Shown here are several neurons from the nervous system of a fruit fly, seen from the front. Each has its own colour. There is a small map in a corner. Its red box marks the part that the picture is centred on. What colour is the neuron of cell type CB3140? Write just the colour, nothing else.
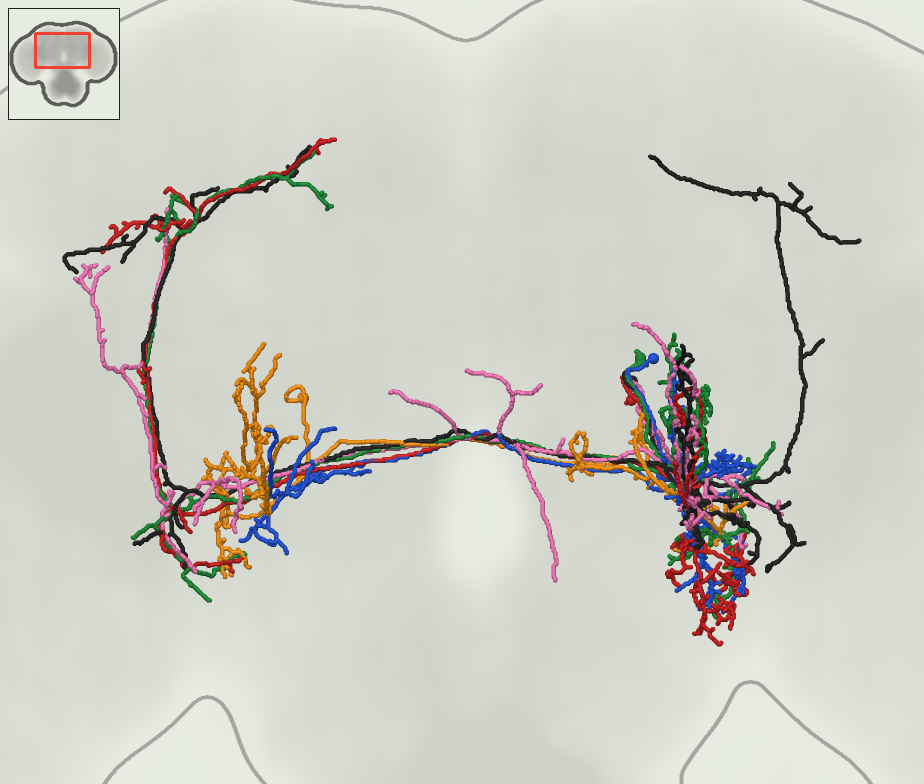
green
